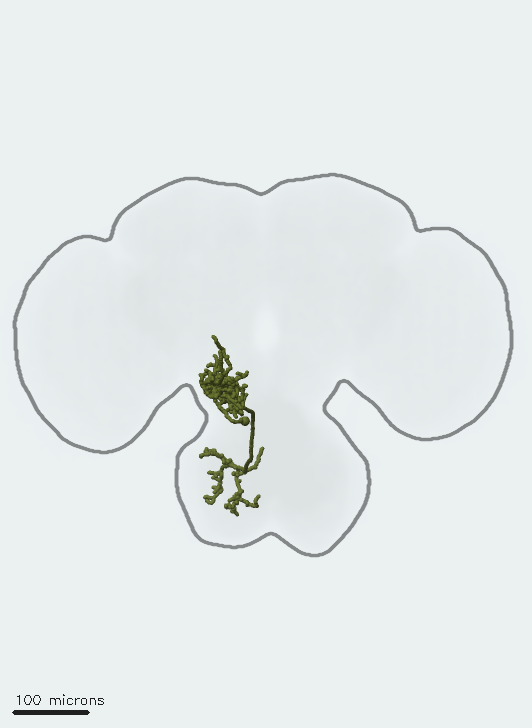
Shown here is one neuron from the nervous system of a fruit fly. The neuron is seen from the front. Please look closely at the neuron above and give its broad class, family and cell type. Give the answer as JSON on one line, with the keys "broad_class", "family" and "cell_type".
{"broad_class": "descending neuron", "family": "DNge", "cell_type": "DNge068"}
